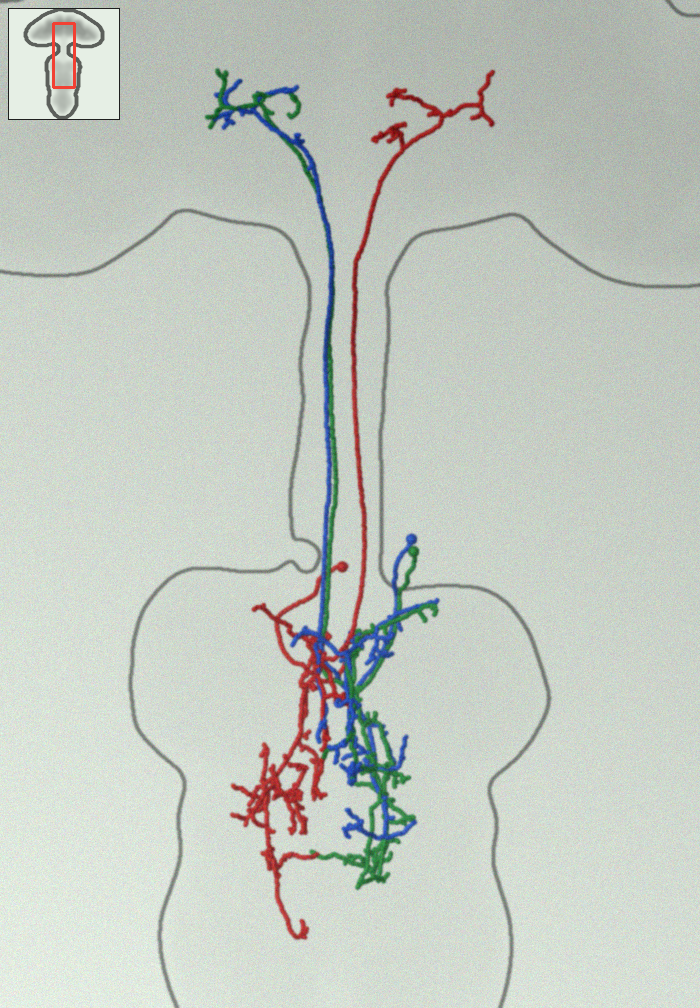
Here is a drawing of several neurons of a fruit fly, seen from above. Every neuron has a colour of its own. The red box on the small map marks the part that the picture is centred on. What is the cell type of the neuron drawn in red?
AN08B099_h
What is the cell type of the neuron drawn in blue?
AN08B099_g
